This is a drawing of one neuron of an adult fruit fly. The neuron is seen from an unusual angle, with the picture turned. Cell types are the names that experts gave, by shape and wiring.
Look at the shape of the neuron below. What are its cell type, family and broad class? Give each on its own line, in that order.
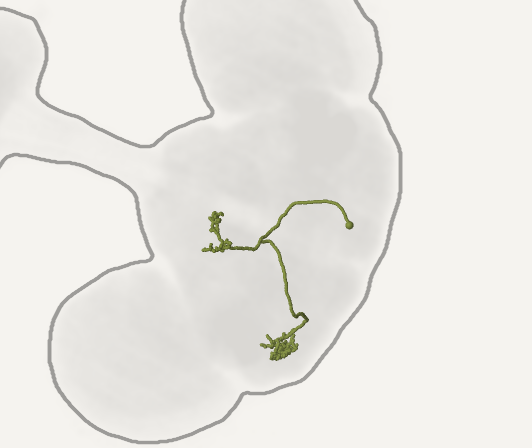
mAL4A
hemilineage CREa1_ventral
central-brain intrinsic neuron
